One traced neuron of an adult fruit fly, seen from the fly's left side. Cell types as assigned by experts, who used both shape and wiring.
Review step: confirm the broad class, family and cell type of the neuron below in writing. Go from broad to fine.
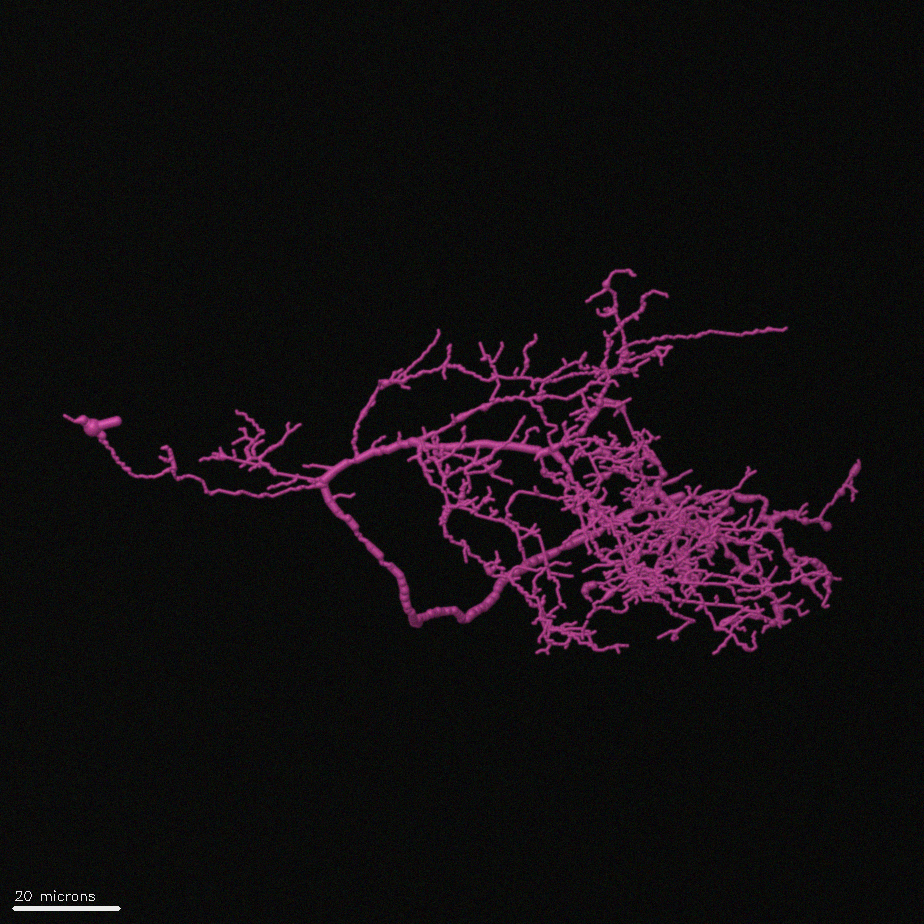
nerve-cord intrinsic neuron; hemilineage 01A; IN01A035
